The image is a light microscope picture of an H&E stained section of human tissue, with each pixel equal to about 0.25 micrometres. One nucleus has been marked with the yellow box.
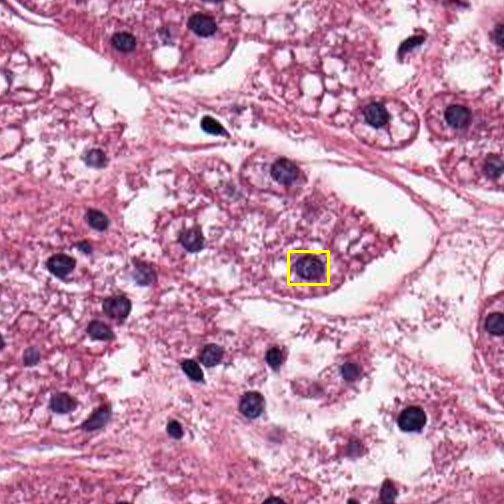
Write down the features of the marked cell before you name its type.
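The nucleus is round and dark purple, about the same size as the nuclei of the neighbouring cells. The cell belongs to a rounded group of similar cells whose lower edge is outlined by a narrow clear space that separates it from the tissue below. This is an adrenal cortical cell.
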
